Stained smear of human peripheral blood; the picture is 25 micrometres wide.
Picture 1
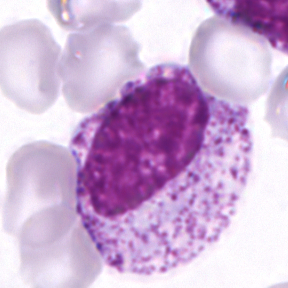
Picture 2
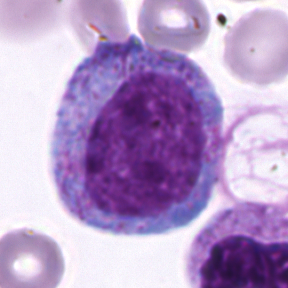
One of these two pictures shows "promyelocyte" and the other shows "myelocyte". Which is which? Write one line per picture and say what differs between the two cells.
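In picture 1 we see a myelocyte: The cytoplasm between the granules is very pale, almost colourless.
In picture 2 we see a promyelocyte: The cytoplasm stains blue.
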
